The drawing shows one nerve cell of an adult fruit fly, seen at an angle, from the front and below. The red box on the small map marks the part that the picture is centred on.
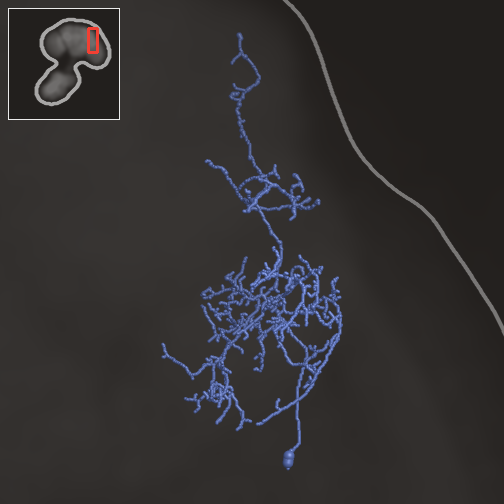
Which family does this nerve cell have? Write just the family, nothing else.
hemilineage VLPl&p2_lateral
